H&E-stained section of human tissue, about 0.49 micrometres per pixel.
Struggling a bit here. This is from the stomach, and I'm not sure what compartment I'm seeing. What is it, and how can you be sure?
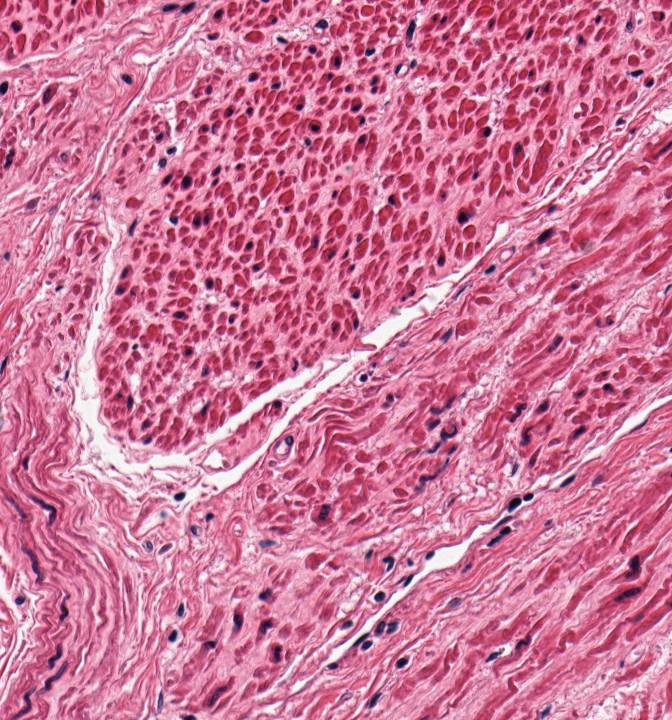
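You're looking at smooth muscle. Start in the upper middle, where a large bundle of fibres is cut in cross-section. Move to the lower right: there the fibres are cut lengthwise, running diagonally from lower left toward upper right, with elongated nuclei lying parallel to them.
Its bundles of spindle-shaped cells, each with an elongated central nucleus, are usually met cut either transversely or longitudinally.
The lower left corner, by contrast, is filled with wavy pink bands of collagen.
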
